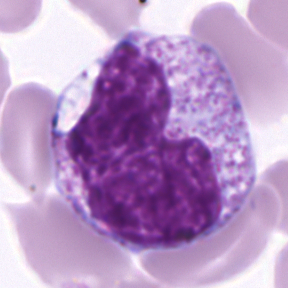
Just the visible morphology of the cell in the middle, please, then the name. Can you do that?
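Nucleus: large, indented, notched on its upper right side, lying toward the left and lower part of the cell. Cytoplasm: many fine purple-pink granules throughout, apart from a small clear area with few granules at the upper left edge. Cell: myelocyte.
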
